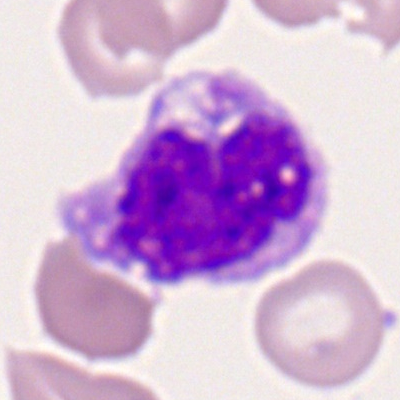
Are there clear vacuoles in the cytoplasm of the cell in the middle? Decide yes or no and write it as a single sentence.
Yes, its cytoplasm contains at least one clear vacuole.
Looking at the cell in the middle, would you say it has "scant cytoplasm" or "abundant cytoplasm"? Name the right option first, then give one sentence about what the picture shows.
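Scant cytoplasm. The nucleus fills most of the cell.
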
